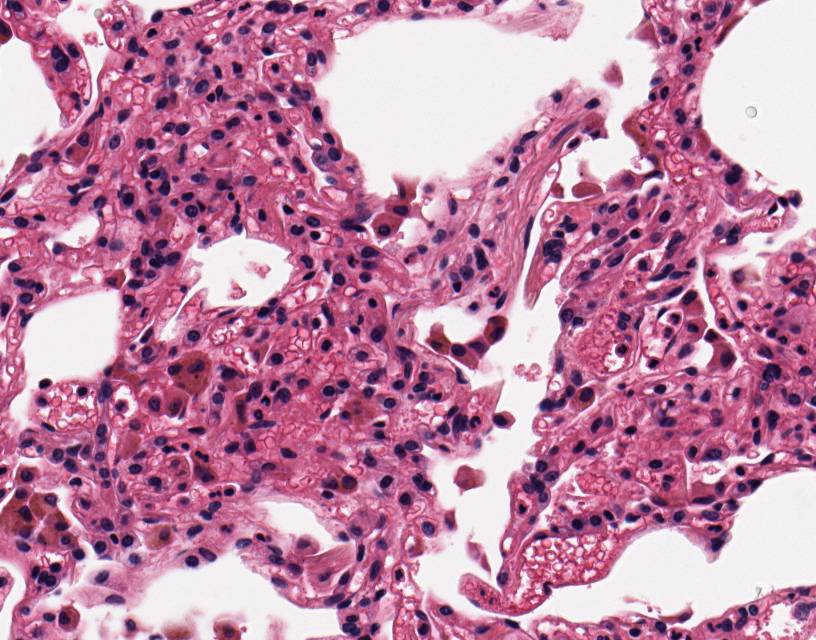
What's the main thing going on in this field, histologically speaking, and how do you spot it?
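The tissue shown is alveolus. Branching bands of cellular tissue separate irregular empty spaces, the largest at the top and right edges.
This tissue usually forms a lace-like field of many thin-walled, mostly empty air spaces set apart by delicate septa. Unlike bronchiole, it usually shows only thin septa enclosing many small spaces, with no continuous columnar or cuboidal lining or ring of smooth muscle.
The spaces here are mostly clear, holding only a few detached cells and small fragments. Cells with abundant golden-brown cytoplasm are scattered, most numerous at lower left.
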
